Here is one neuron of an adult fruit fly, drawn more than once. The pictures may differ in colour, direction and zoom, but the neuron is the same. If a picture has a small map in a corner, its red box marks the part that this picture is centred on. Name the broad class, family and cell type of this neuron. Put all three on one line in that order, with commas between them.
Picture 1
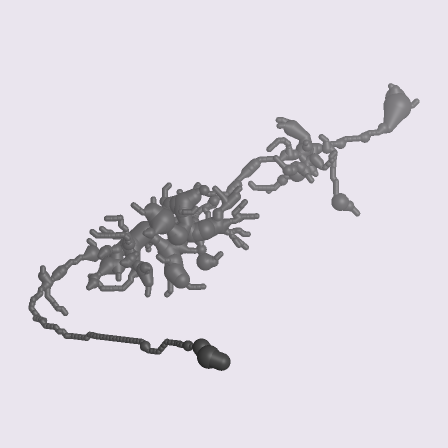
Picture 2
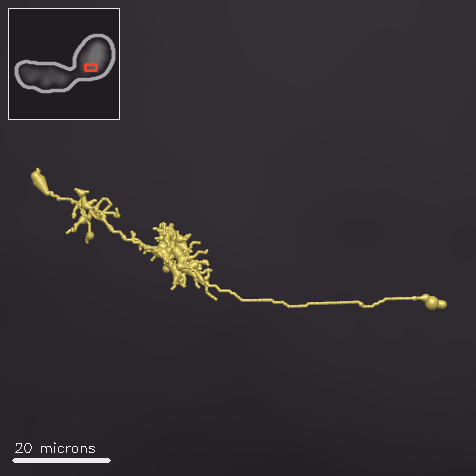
optic-lobe intrinsic neuron, Mi, Mi4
